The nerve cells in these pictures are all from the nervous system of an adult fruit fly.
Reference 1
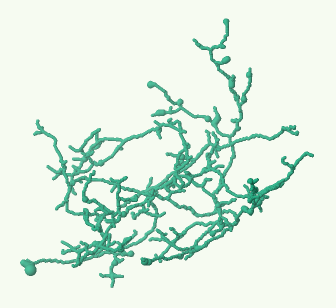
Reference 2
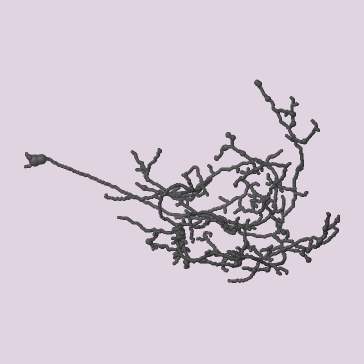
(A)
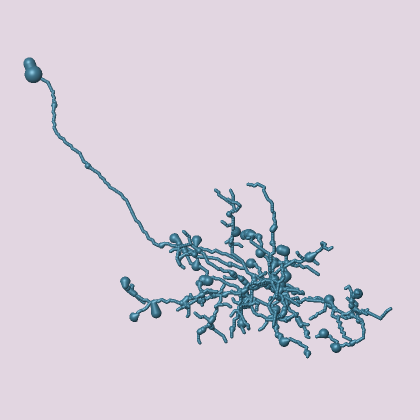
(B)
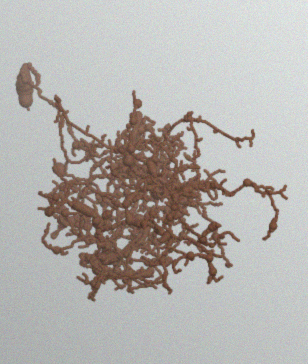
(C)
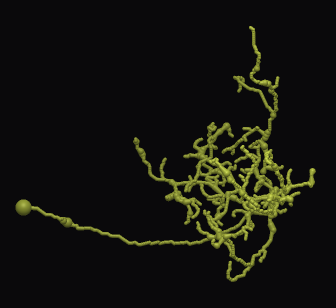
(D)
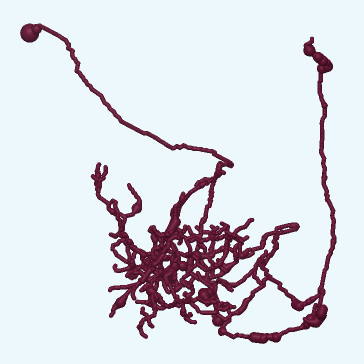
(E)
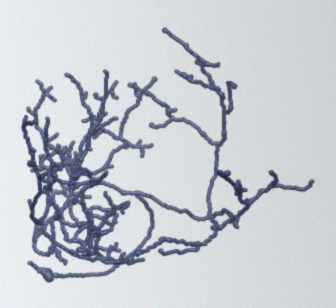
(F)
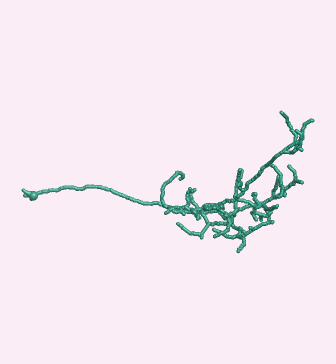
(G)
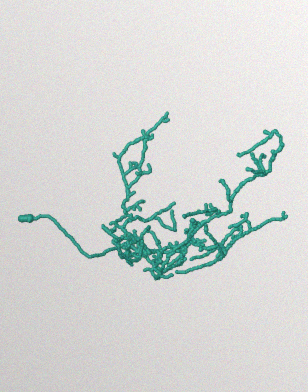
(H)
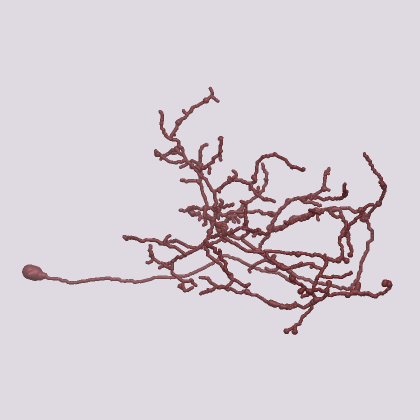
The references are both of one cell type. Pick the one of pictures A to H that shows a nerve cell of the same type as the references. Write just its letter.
E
